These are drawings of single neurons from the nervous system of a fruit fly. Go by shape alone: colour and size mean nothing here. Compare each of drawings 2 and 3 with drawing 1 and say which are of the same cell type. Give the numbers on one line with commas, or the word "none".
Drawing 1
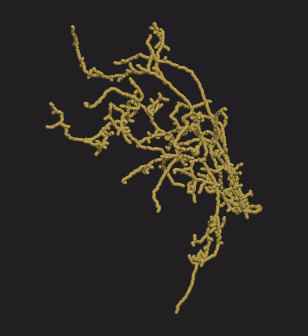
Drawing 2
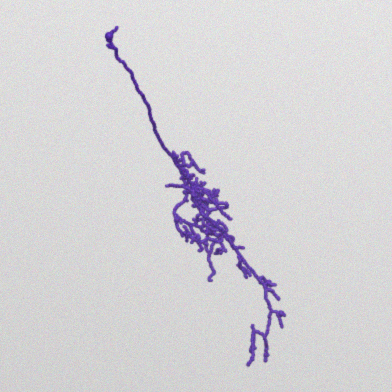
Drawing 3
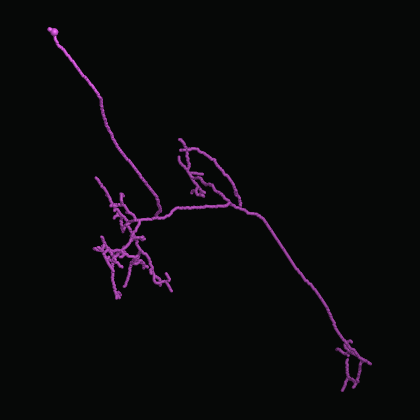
none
